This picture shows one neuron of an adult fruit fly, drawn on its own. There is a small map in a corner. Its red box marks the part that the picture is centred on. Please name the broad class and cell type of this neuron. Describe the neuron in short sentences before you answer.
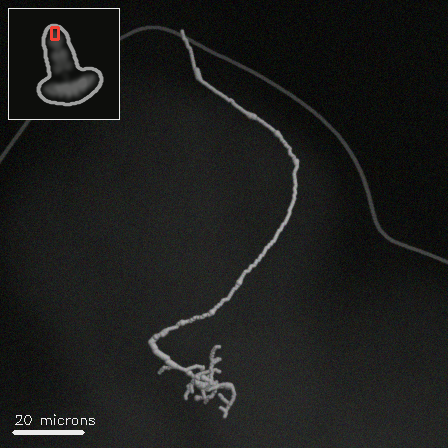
The drawing shows no cell body. From top to bottom in the picture it spans about 110 microns. This is a sensory neuron entering the nerve cord. The cell type is SNxx04.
